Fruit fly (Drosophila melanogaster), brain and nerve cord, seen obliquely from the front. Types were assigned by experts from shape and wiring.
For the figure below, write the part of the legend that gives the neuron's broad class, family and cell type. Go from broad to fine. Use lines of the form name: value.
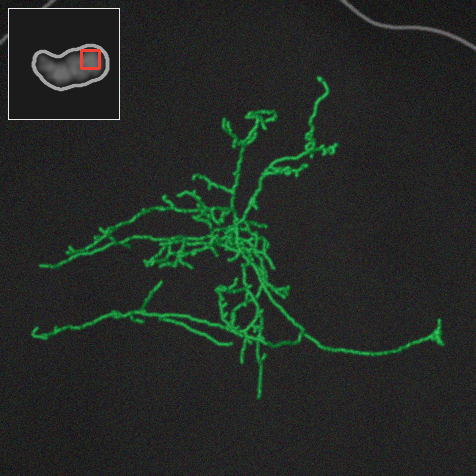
broad class: central-brain intrinsic neuron
family: hemilineage VLPl2_medial
cell type: AVLP187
